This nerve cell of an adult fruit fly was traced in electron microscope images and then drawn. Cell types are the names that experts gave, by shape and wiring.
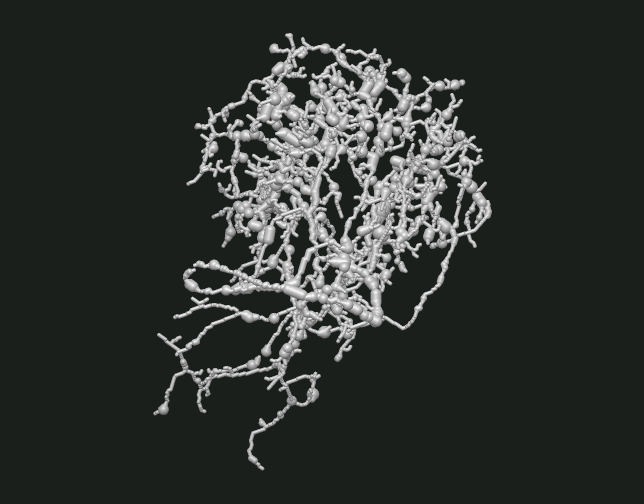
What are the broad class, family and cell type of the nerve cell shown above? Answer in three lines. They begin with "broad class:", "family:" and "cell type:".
broad class: nerve-cord intrinsic neuron
family: hemilineage 01B
cell type: IN01B006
